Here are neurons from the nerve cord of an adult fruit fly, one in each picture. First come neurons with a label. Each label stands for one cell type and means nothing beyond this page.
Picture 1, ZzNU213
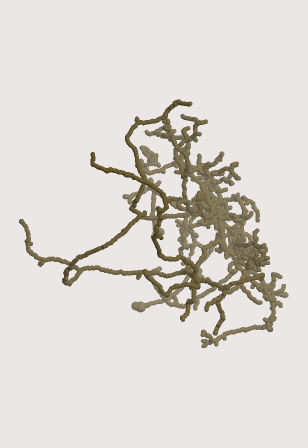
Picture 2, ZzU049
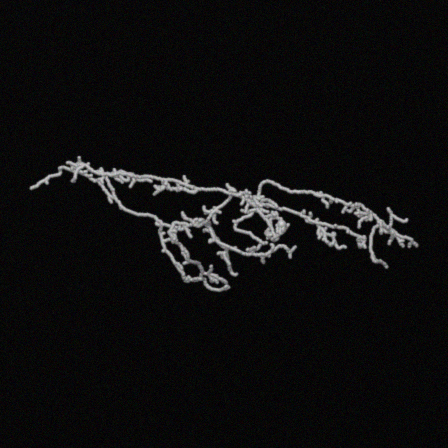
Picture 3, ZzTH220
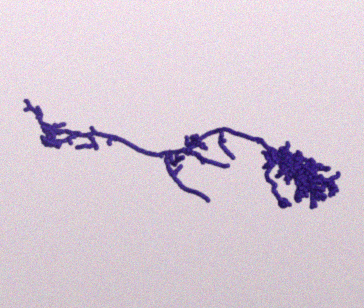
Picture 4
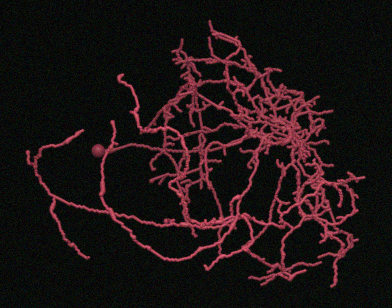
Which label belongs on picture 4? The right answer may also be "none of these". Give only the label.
ZzNU213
